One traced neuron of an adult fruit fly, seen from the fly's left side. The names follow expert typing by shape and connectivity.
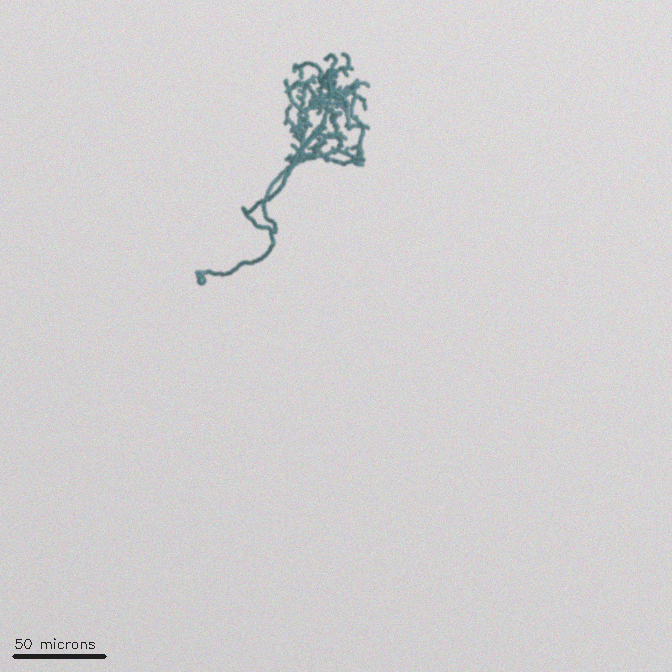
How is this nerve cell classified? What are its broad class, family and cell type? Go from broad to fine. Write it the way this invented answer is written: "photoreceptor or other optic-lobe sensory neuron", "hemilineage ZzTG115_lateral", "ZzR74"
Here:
"central-brain intrinsic neuron", "hemilineage CREl1", "SLP240_a"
